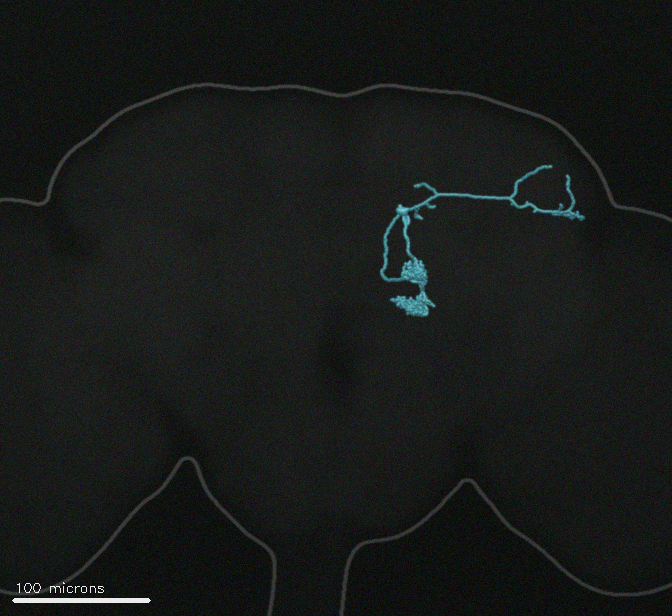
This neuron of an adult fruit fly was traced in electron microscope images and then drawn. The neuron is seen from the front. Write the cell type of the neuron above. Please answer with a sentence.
The cell type is VC3_adPN.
